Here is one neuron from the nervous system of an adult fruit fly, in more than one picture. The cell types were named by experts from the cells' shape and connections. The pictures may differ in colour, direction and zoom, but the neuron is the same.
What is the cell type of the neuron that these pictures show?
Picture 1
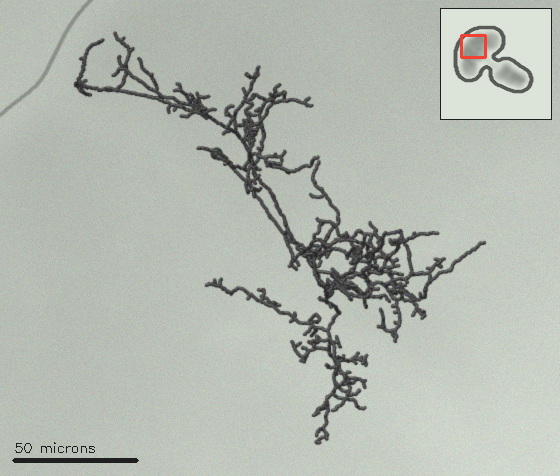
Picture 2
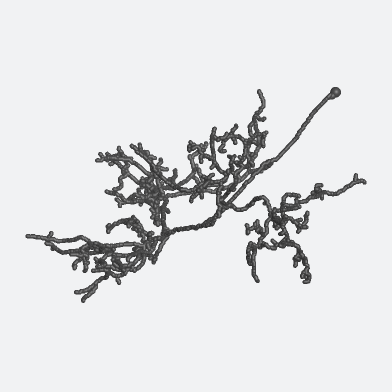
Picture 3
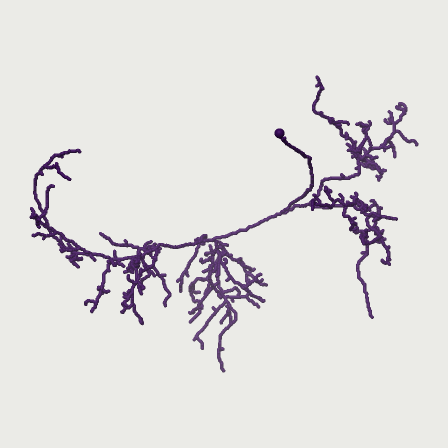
IB024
